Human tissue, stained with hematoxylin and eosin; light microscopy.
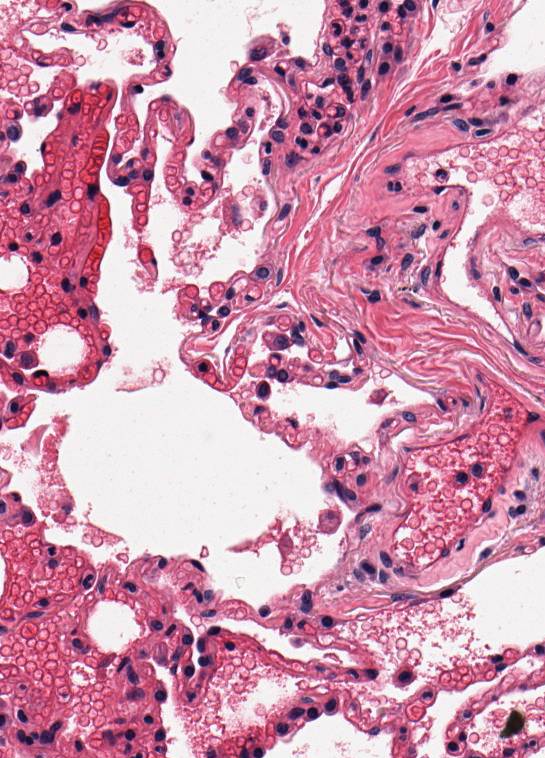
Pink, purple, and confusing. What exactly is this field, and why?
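Here you are looking mainly at alveolus. Notice the lacy network of thin branching walls separating wide empty spaces, the largest at centre-left.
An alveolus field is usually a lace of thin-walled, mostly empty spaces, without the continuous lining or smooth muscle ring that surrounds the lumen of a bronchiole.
Within the walls, capillaries are crowded with red blood cells, most densely at the left edge and lower left.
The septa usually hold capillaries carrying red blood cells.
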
